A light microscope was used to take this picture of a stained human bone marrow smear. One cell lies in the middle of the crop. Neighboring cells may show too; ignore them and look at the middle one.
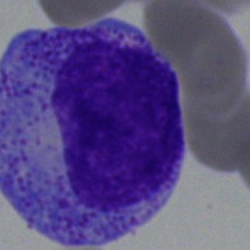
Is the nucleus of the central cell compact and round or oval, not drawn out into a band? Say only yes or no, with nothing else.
Yes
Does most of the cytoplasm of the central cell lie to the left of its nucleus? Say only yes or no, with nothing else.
Yes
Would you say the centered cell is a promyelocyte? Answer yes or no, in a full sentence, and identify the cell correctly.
Yes, the central cell of this crop corresponds to a promyelocyte.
